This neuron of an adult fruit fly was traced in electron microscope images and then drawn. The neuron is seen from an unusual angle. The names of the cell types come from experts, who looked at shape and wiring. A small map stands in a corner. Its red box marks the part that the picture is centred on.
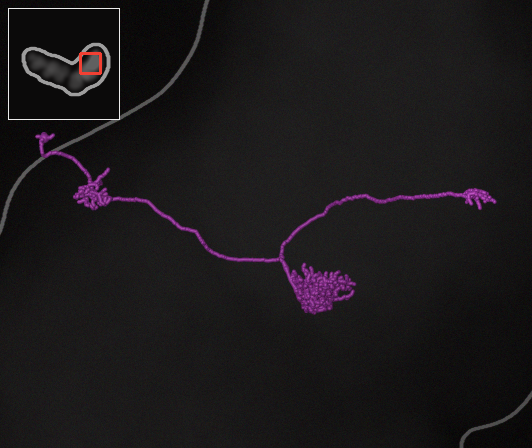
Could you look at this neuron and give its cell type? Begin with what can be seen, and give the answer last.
As drawn here it is more than twice as wide as it is tall. This is a central-brain intrinsic neuron. The cell type is EPG.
